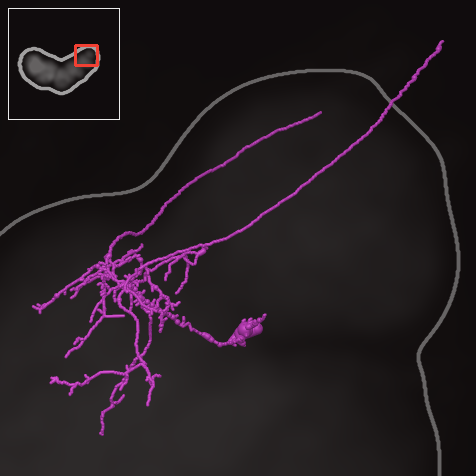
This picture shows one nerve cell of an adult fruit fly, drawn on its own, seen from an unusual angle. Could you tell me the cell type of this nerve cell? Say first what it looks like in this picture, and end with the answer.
Dozens of branch ends can be seen. As drawn here it is about as wide as it is tall. This is an efferent neuron of the nerve cord. Its cell type is EN00B026.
